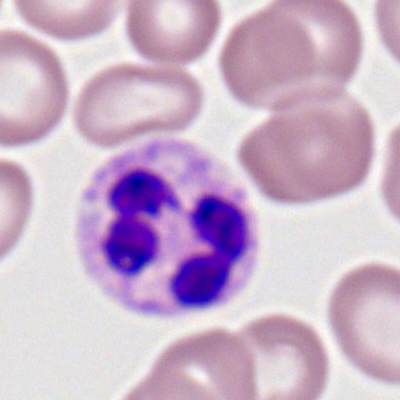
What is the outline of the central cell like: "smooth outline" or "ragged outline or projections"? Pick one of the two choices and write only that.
Smooth outline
